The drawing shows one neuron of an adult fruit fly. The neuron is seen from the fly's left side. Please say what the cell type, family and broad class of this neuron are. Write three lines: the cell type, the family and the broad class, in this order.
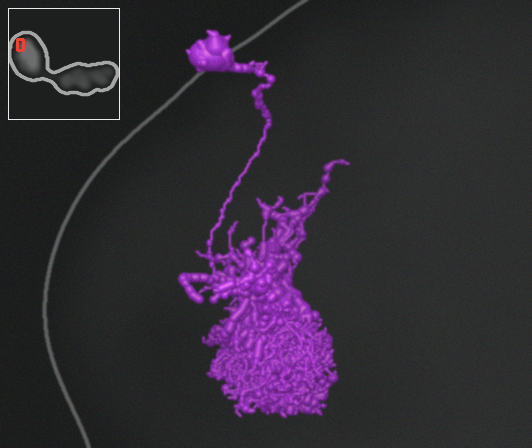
MBON03
MBON
central-brain intrinsic neuron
